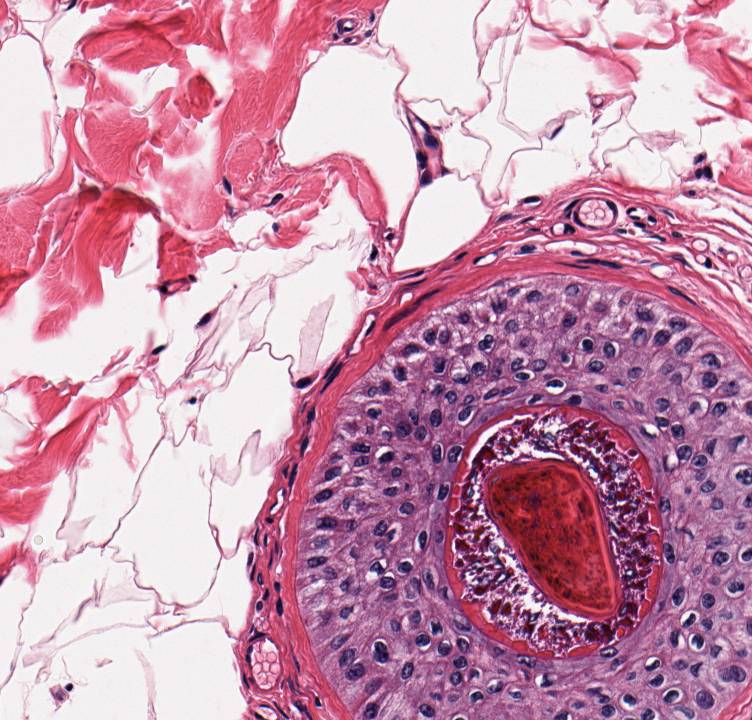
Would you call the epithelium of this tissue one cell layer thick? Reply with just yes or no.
No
